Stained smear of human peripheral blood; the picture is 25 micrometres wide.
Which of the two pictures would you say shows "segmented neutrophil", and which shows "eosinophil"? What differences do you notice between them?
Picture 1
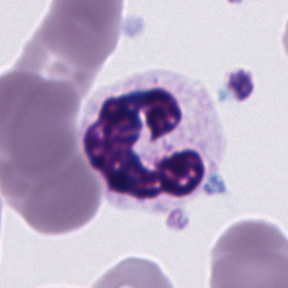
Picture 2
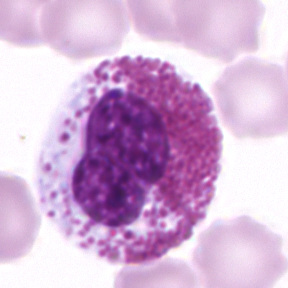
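Picture 1 is the segmented neutrophil; picture 2 is the eosinophil. The quickest difference is the nucleus: in picture 2 it has two lobes, one above the other, while in picture 1 it is divided into separate lobes.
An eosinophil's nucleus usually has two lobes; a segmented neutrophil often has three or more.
The granules differ too: picture 1 has fine, small pinkish-violet ones.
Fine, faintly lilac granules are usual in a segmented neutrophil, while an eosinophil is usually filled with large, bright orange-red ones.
In picture 2 the granules are packed most densely on the right, and where they are sparse the cytoplasm looks pale, almost colourless. Picture 2 also has a round, smooth outline. Both share dark purple, clumped chromatin, densely in picture 1 and coarsely in picture 2, and neither shows nucleoli. A red cell lies against the left edge in picture 1.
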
